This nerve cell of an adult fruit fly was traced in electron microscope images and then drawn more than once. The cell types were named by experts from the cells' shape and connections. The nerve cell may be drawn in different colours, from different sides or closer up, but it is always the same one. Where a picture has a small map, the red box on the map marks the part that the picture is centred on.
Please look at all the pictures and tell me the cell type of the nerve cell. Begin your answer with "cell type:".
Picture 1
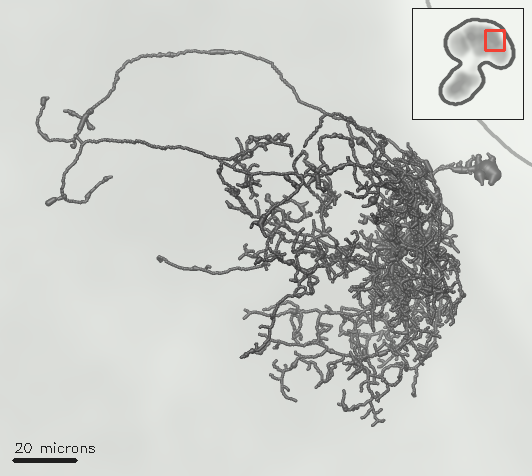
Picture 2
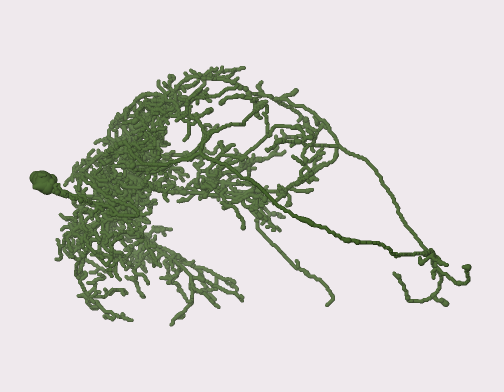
cell type: AVLP435_b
